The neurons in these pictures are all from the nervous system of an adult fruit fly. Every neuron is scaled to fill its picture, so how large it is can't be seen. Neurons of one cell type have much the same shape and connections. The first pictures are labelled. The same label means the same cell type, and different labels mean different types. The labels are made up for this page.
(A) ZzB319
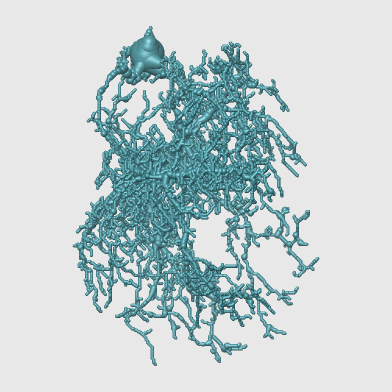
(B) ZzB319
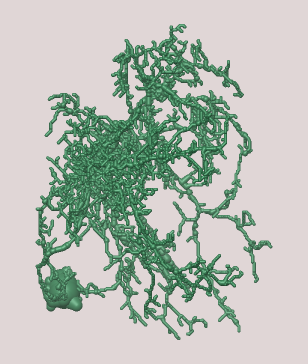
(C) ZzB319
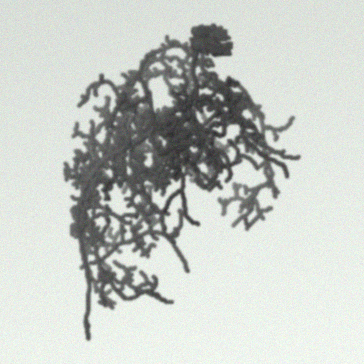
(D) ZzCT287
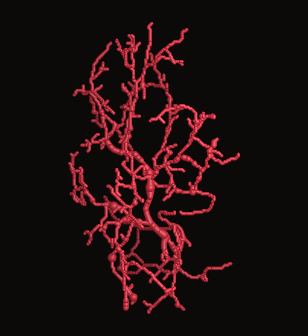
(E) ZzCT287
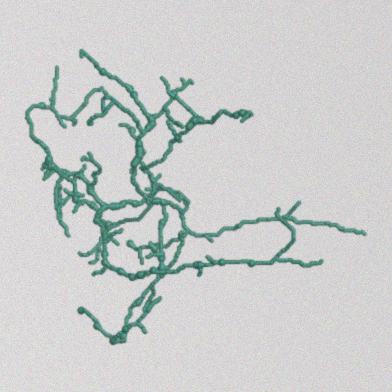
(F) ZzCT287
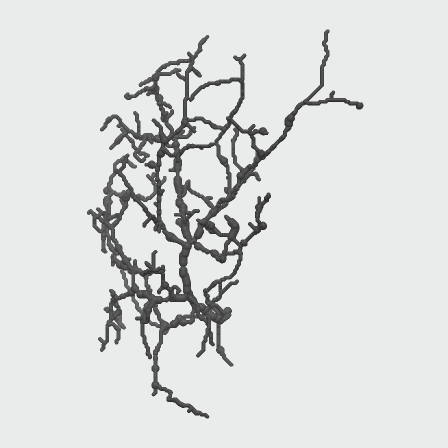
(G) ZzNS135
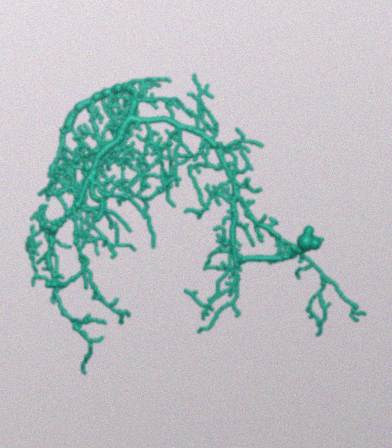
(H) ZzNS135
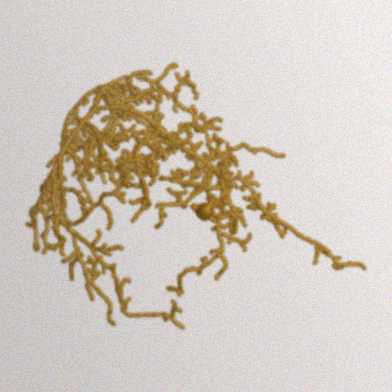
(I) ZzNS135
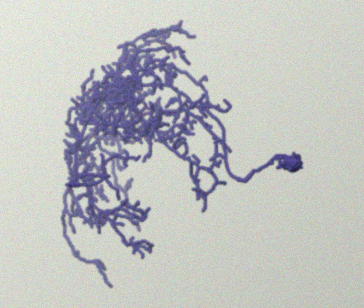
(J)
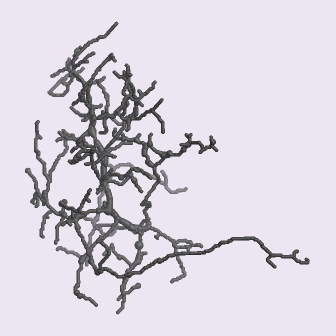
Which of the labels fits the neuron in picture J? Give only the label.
ZzCT287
